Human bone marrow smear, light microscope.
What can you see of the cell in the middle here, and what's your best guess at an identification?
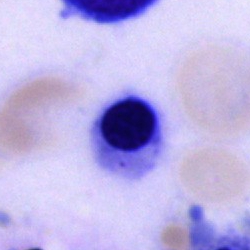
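The outline seems roughly oval, I'd say a little longer from top to bottom than from side to side. Its chromatin is dense, dark purple and coarsely clumped. I can't make out any nucleoli in the nucleus. Around it, the cytoplasm is pale blue. What we have here is an erythroblast.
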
